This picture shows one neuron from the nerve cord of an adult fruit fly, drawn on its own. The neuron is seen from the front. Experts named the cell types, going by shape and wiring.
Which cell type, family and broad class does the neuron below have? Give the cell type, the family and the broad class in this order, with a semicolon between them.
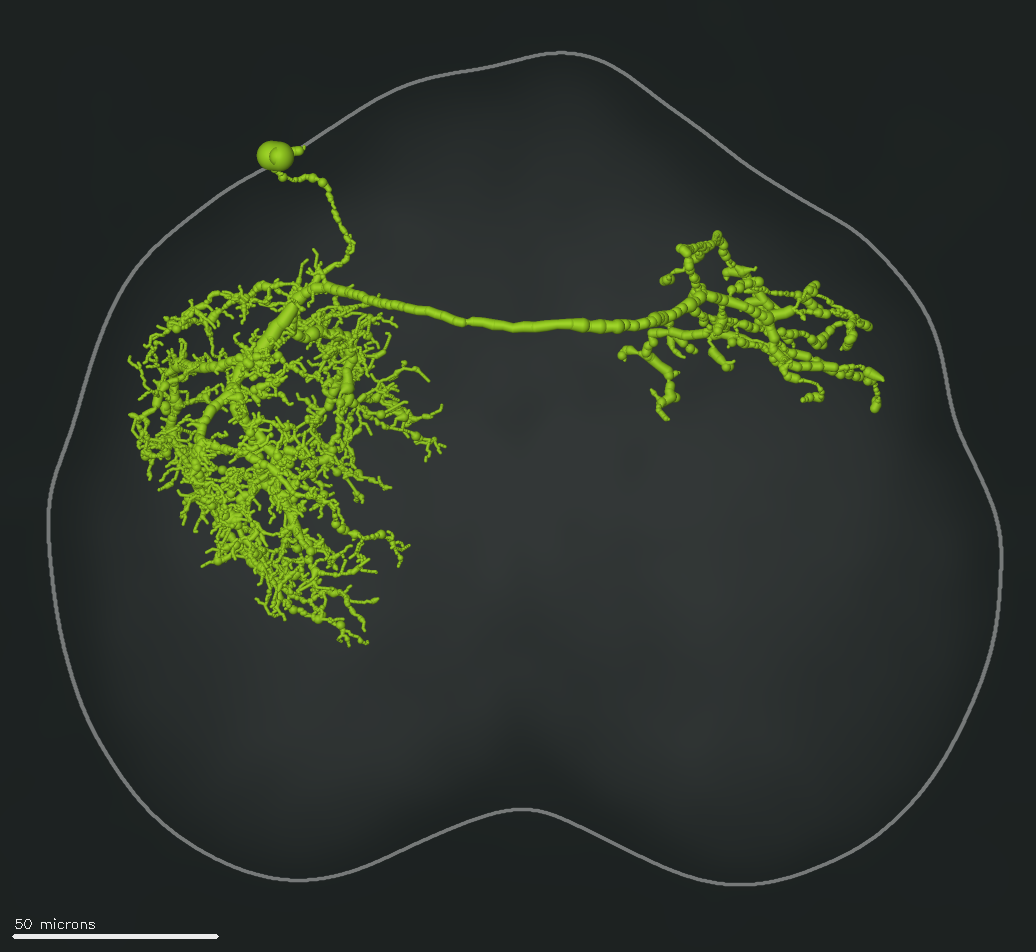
IN19B004; hemilineage 19B; nerve-cord intrinsic neuron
